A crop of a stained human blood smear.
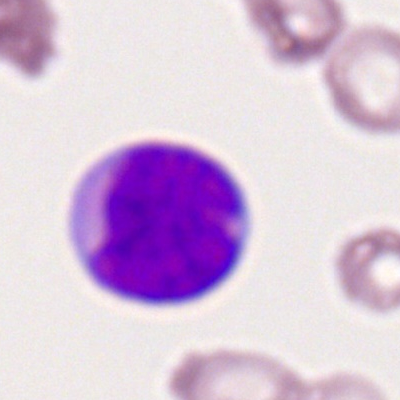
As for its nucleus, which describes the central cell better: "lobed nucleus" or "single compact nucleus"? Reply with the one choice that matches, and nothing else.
Single compact nucleus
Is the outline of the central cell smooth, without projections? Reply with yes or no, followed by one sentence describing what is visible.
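Yes. The cell outline is round and smooth.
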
